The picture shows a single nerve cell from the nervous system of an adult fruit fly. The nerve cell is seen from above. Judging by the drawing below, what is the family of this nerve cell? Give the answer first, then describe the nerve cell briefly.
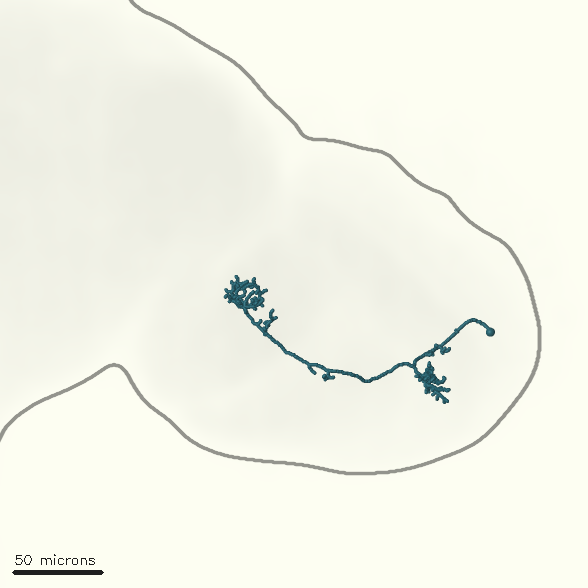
Its family is TmY. Its broad class is optic-lobe intrinsic neuron. It lies in the brain. The cell body is on the right of the picture. By the scale bar it is about 150 microns wide in this view.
